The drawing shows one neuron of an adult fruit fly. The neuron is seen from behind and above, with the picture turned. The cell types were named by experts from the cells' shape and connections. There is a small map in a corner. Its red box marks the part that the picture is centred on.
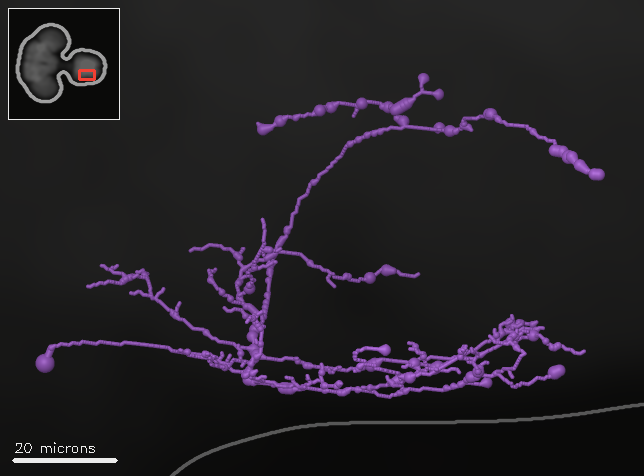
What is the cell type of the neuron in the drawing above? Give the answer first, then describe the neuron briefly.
The cell type is IN09A066. This is a nerve-cord intrinsic neuron. The cell body can be seen at the lower left of the picture. From left to right in the picture it spans about 110 microns. Dozens of branch ends can be seen.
